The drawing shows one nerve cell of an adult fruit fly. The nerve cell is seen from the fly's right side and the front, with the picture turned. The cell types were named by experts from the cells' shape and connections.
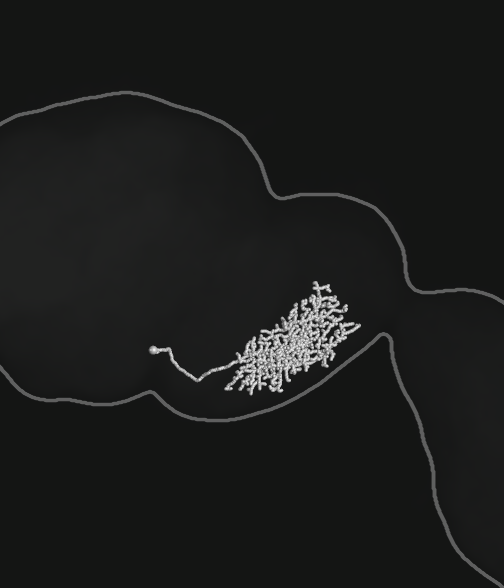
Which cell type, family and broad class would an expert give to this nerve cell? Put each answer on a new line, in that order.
Pm7
Pm
optic-lobe intrinsic neuron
